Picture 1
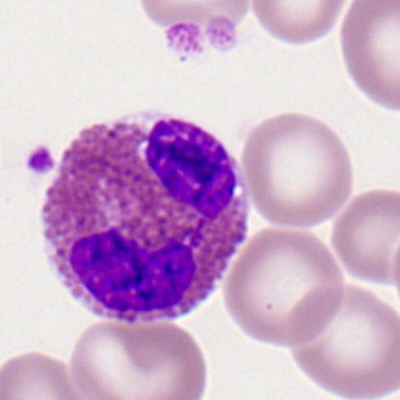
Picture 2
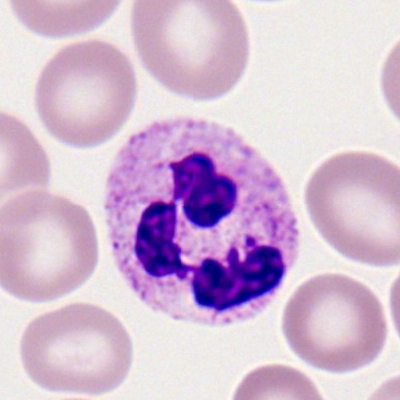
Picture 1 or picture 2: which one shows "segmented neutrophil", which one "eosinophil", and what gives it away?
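So, picture 1 shows an eosinophil and picture 2 a segmented neutrophil. In the first, the nucleus splits into two separate lobes; in the second I count three, joined by thin strands of dense, clumped, dark purple chromatin.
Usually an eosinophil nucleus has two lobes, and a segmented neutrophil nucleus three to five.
The granules differ too: the first cell is packed with coarse, round orange-pink granules of similar size, while the second has fine, small lilac ones spread evenly.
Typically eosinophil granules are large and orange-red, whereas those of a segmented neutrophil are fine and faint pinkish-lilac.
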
